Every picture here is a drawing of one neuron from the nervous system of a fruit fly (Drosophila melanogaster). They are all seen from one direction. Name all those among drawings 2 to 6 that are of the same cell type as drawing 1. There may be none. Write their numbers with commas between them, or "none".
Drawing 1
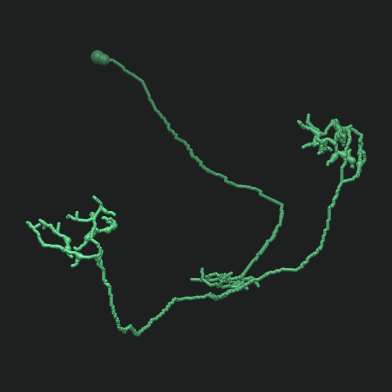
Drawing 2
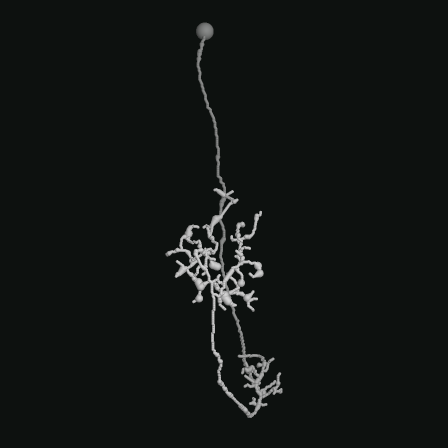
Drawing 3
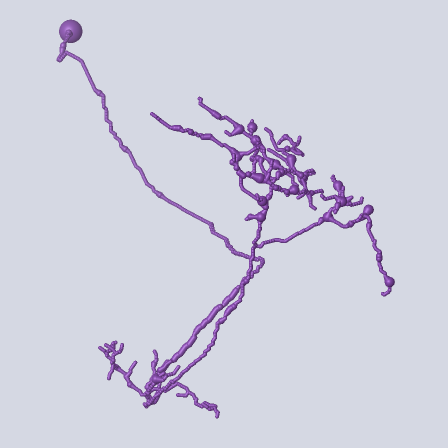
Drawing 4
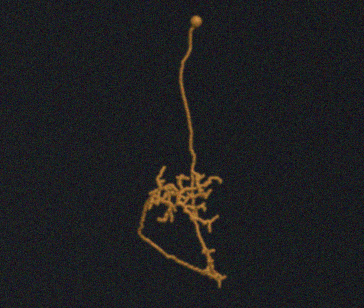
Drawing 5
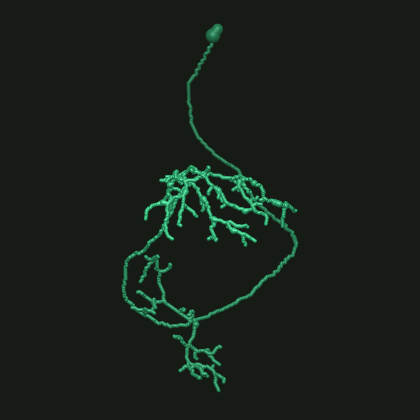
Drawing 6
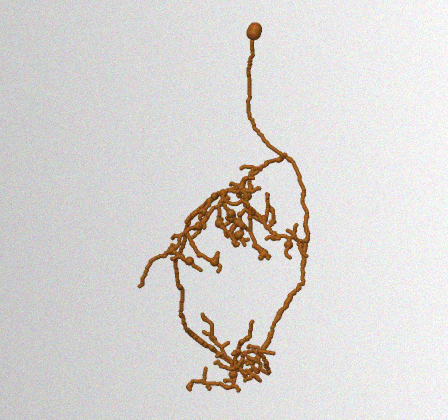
3, 4, 5, 6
